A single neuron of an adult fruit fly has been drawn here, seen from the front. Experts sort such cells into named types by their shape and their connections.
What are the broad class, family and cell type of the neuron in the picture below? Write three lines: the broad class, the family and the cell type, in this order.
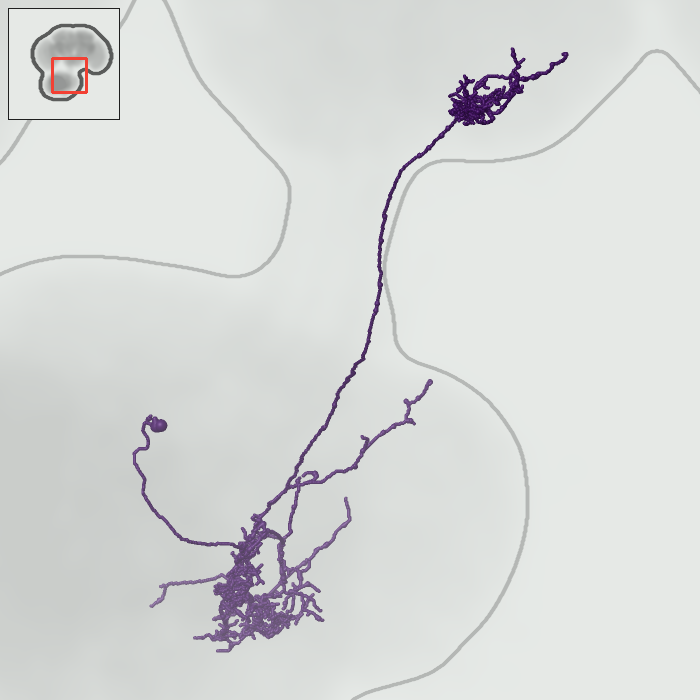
ascending neuron
hemilineage 09B
AN09B020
